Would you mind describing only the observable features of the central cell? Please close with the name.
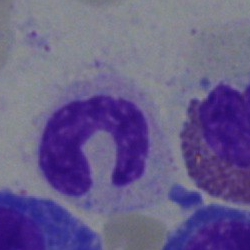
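Look at the nucleus first: it is a single curved band, shaped like a horseshoe, with its open side facing downward. Now the cytoplasm, where you will find only faint, fine granules. Finally, trace the edge: the outline is roughly round, with a smooth, faint border. This cell is a band neutrophil.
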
